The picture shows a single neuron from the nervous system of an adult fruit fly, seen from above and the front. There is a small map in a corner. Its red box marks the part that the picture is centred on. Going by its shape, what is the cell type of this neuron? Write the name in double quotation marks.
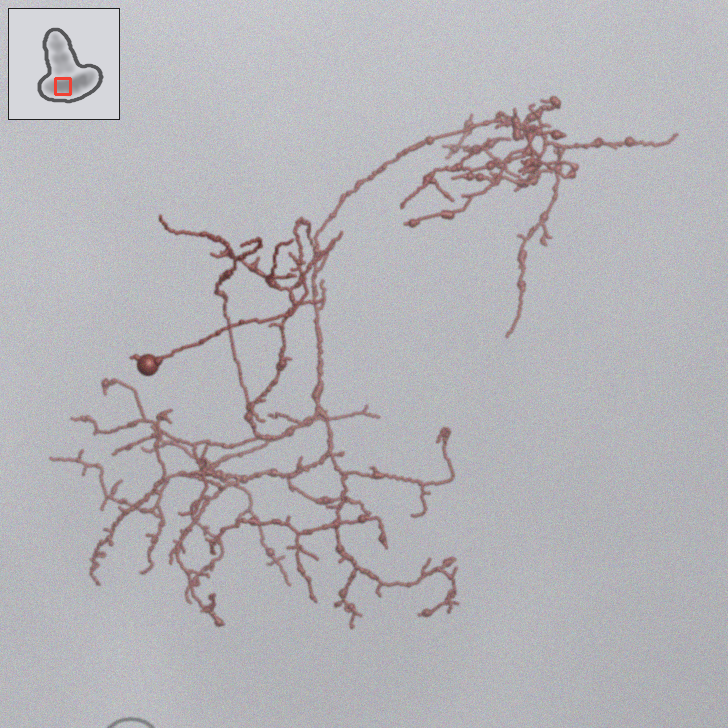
"AVLP047"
